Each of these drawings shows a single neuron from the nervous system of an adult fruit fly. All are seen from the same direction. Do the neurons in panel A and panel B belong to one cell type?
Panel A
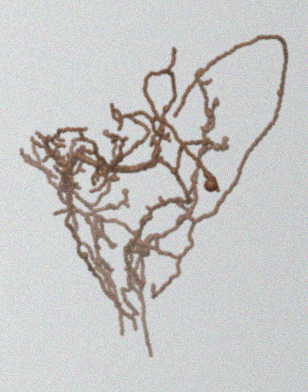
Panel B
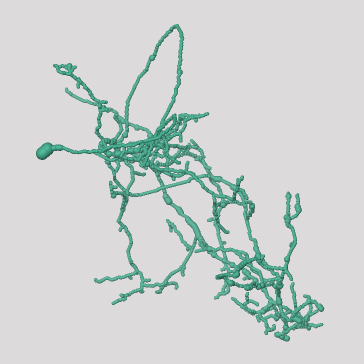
no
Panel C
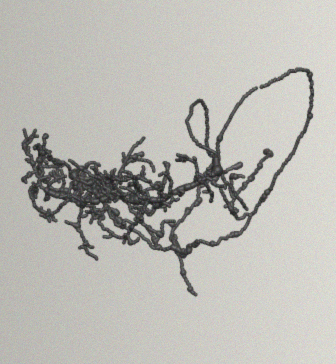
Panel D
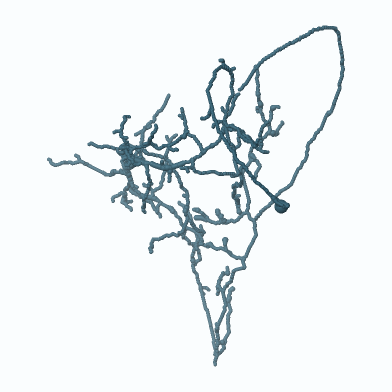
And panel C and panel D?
no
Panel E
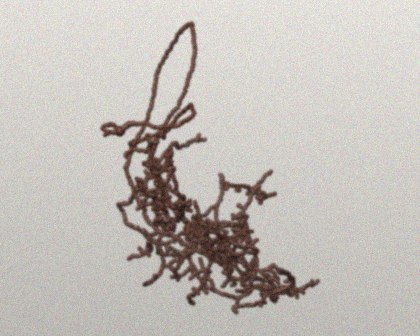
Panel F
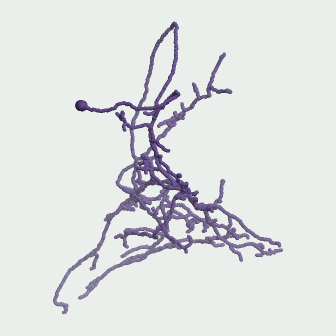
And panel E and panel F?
no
